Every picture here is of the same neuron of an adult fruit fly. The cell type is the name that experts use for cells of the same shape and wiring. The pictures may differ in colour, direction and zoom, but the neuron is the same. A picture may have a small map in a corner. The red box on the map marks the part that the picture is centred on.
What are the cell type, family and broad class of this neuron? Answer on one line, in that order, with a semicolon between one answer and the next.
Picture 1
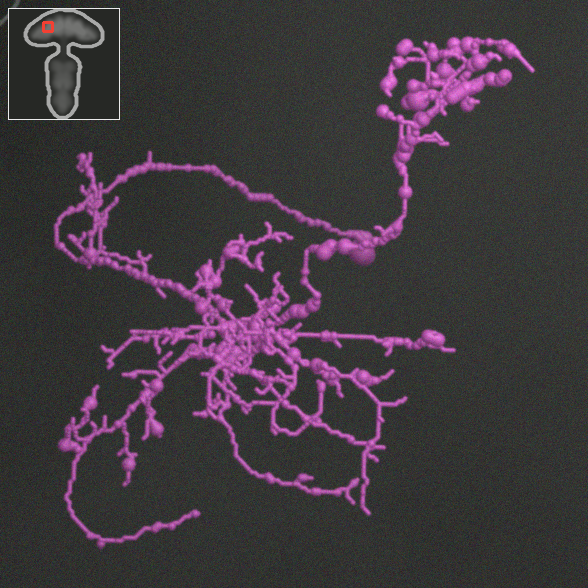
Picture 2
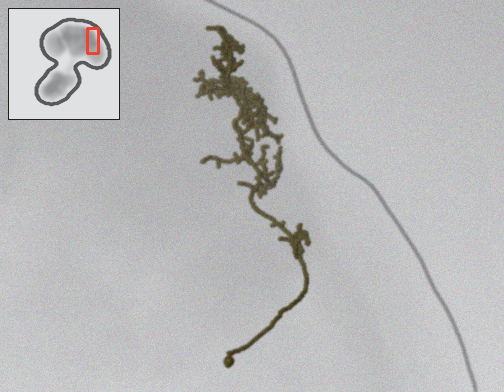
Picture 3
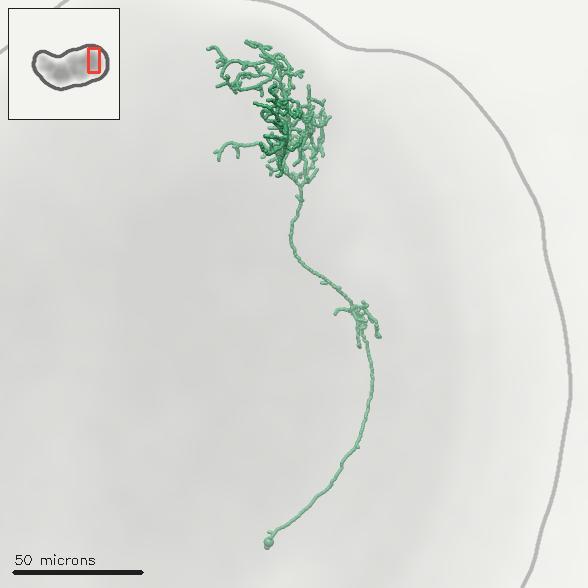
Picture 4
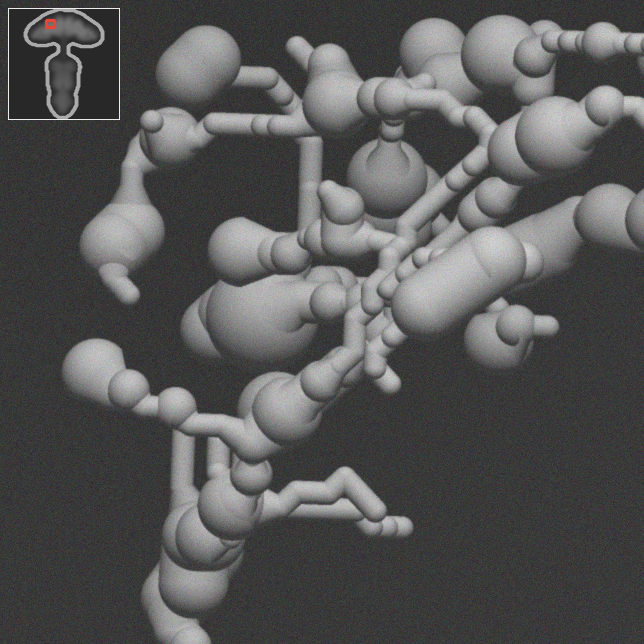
CB2045; hemilineage LHa2; central-brain intrinsic neuron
